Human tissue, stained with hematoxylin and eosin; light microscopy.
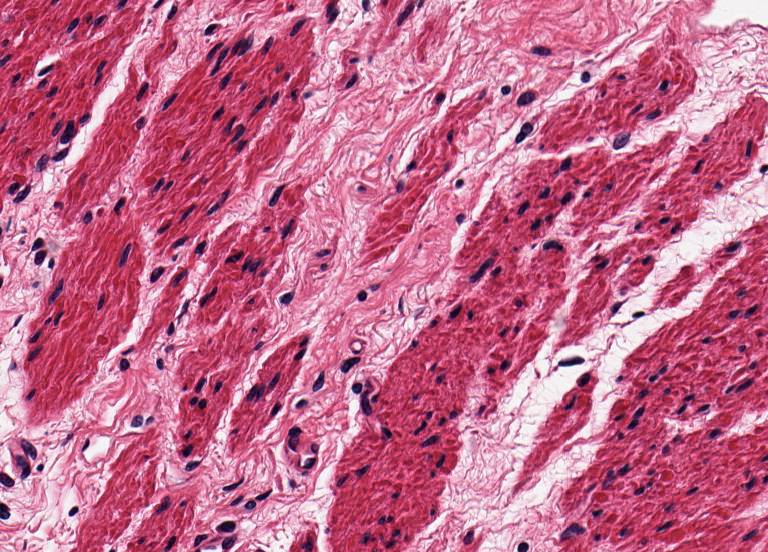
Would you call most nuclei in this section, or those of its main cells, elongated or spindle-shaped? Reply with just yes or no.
Yes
